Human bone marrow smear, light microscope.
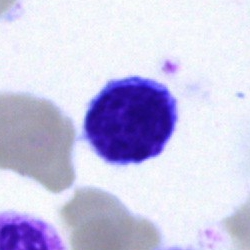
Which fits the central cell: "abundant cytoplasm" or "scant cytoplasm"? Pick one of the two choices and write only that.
Scant cytoplasm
